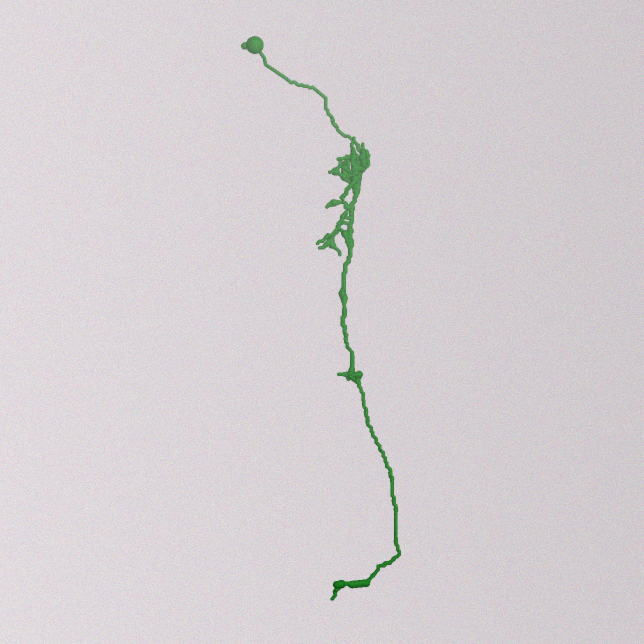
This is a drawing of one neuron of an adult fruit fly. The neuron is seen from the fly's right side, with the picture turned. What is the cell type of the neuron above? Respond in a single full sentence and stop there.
It is to cell type Tm2 that the neuron belongs.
